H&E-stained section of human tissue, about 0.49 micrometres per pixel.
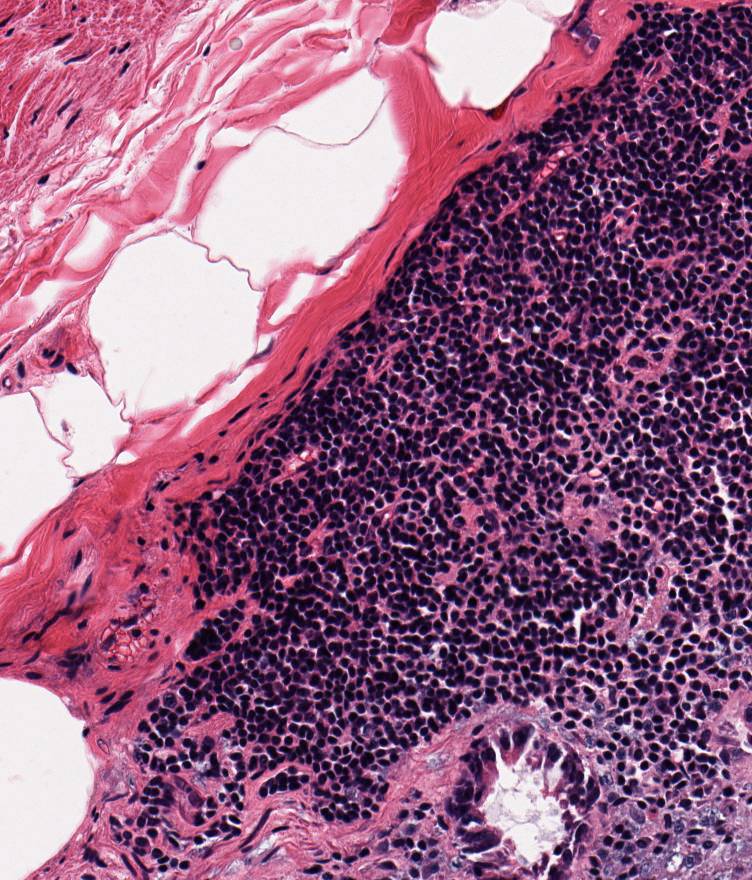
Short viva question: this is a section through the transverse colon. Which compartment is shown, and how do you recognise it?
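Part shown: lymphoid tissue. Dense sheet of closely packed lymphocytes, small round dark nuclei, scant cytoplasm, filling right and lower field.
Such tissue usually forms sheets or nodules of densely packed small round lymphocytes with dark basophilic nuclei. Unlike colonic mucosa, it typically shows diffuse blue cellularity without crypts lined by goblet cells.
Dense pink collagen band borders the sheet along a diagonal, lower left to upper right. Large empty thin-walled adipocytes lie upper left, outside the band.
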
